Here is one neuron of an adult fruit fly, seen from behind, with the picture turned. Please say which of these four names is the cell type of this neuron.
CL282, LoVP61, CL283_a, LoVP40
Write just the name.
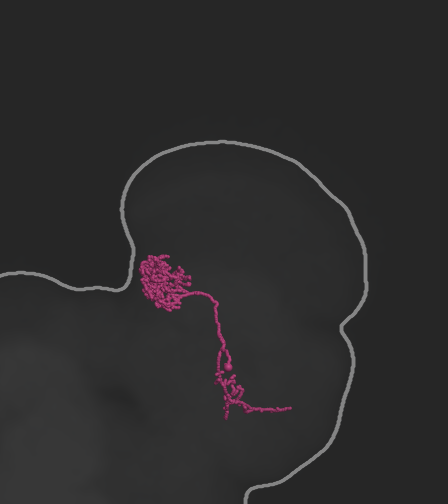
LoVP61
